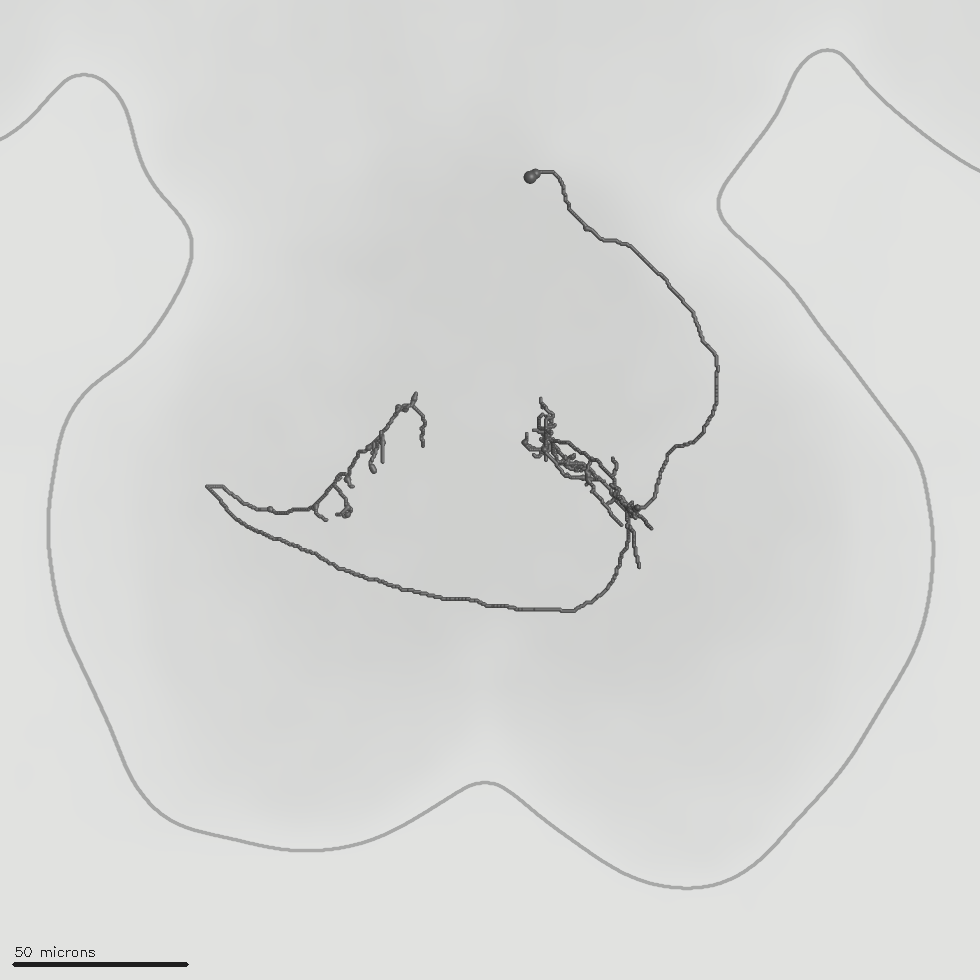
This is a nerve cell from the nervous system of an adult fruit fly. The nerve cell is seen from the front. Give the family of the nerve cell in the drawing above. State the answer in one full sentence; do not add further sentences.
To family hemilineage 01A belongs this nerve cell.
